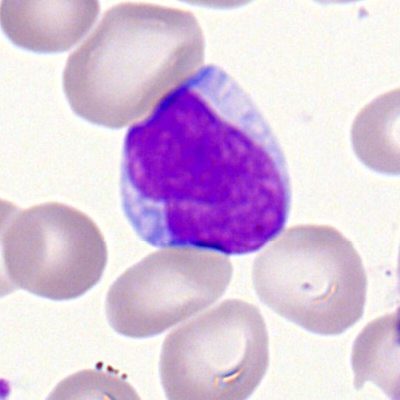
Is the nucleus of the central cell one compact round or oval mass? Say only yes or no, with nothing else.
Yes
